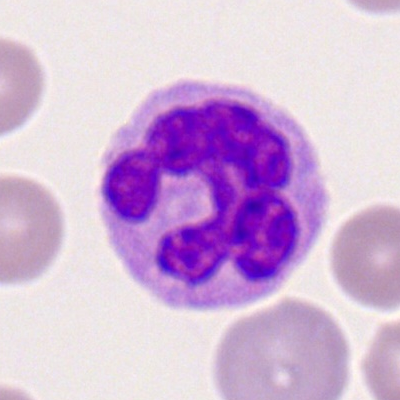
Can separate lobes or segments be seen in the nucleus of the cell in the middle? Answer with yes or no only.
Yes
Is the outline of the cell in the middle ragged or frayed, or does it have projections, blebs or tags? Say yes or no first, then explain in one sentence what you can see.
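No. The cell has a round, smooth outline.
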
